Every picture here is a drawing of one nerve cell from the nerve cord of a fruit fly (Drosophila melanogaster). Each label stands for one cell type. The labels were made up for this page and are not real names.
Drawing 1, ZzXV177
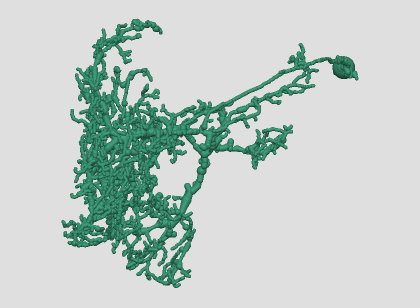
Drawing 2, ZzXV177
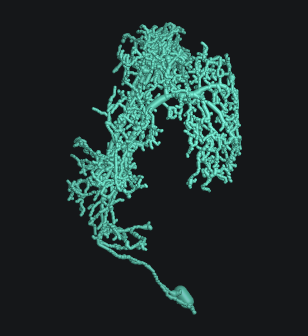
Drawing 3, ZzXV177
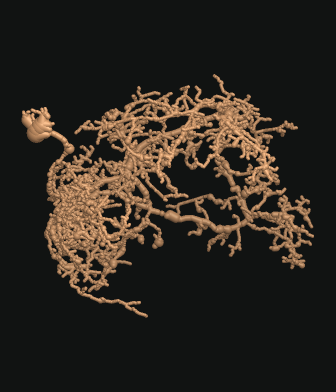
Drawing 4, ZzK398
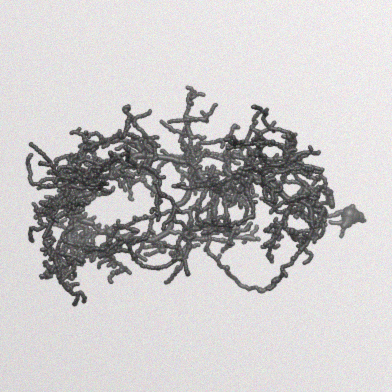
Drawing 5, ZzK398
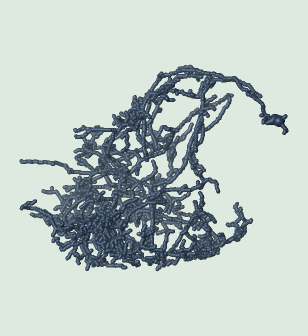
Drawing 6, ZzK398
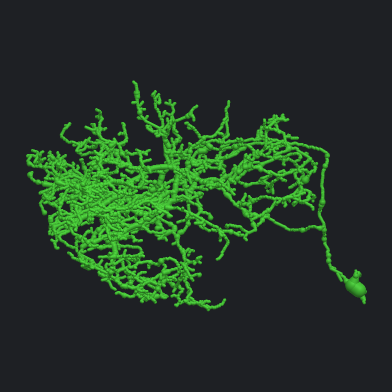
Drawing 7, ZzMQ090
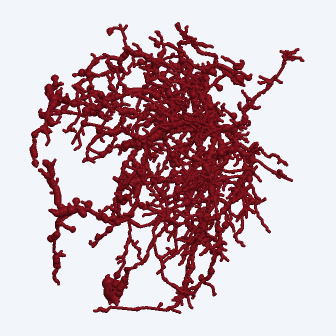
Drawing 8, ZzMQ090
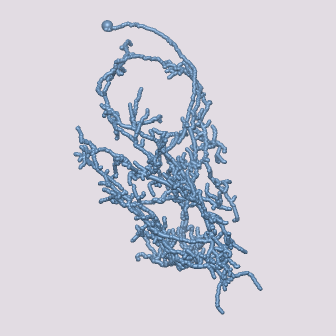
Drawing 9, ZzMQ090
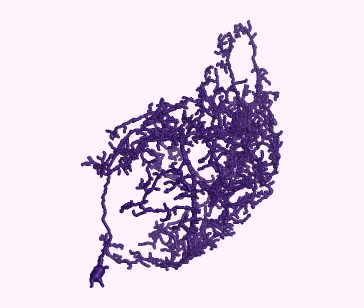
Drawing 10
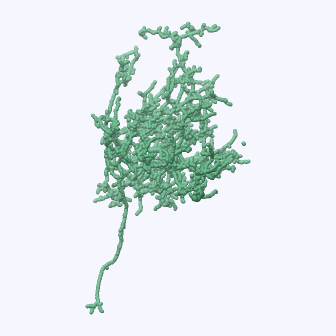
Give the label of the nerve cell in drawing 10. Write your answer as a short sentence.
It belongs to ZzMQ090.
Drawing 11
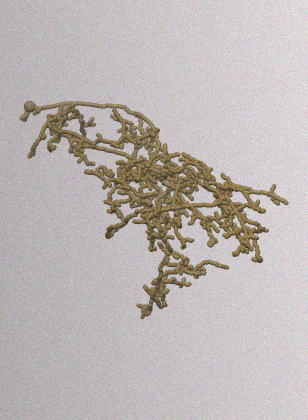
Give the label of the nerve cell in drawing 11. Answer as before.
It belongs to ZzMQ090.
